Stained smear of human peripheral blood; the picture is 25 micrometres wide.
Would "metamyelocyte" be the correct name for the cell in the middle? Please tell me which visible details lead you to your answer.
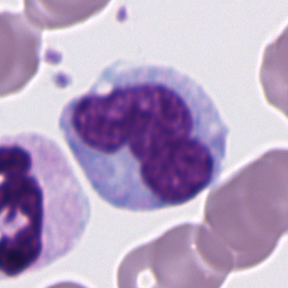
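First point: the cytoplasm is pale grey-blue and shows no distinct granules.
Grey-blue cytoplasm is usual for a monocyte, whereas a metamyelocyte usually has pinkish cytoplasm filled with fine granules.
On both counts metamyelocyte does not fit; the cell is a monocyte. Second point: the cytoplasm is plentiful.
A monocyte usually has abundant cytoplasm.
Third point: the outline is irregular and somewhat angular rather than smoothly round. Last, a few small purple platelets lie just off the upper left edge of the cell.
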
